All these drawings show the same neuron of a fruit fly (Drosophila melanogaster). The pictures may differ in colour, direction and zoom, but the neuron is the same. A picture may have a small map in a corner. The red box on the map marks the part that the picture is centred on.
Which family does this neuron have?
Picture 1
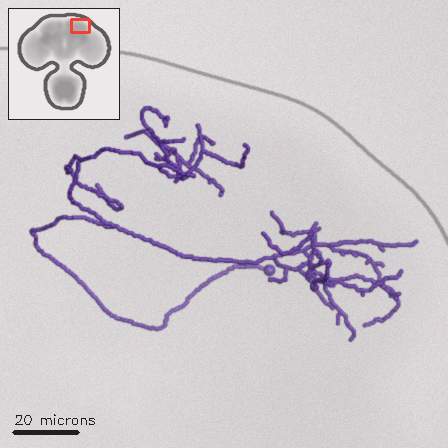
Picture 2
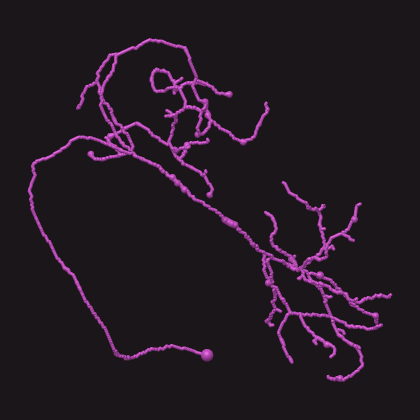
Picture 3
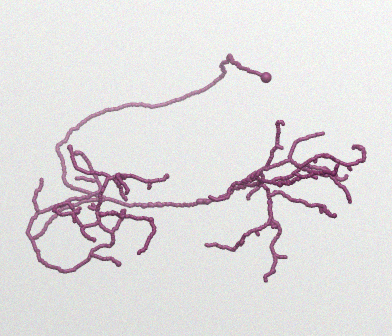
hemilineage DL1_dorsal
